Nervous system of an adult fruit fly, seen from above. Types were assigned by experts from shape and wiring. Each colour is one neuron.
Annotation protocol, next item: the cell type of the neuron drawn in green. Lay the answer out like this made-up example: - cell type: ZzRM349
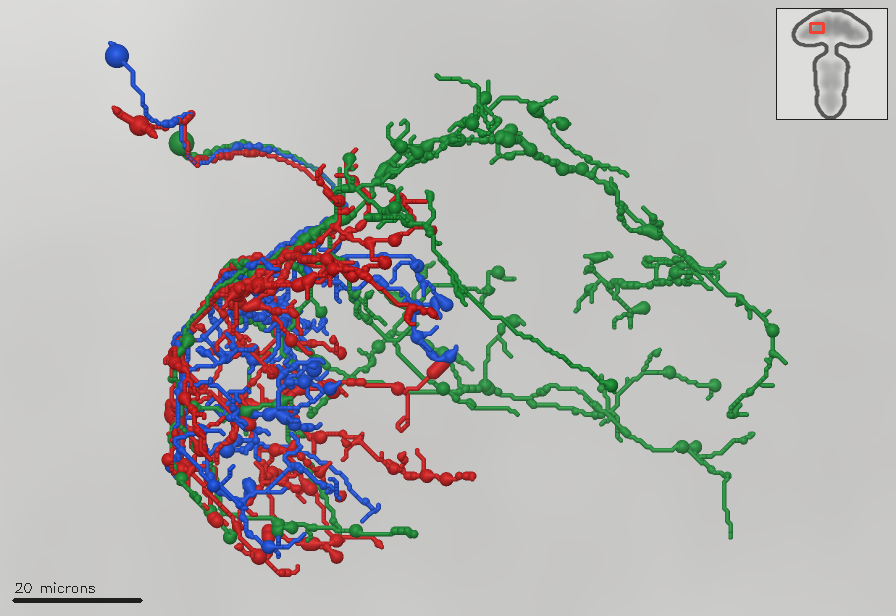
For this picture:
- cell type: LHCENT13_b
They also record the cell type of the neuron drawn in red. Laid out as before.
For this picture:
- cell type: LHAV4b4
